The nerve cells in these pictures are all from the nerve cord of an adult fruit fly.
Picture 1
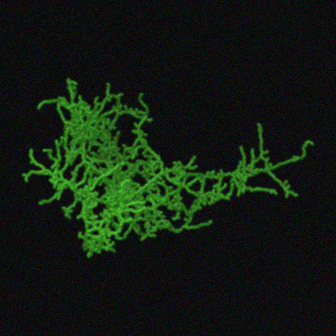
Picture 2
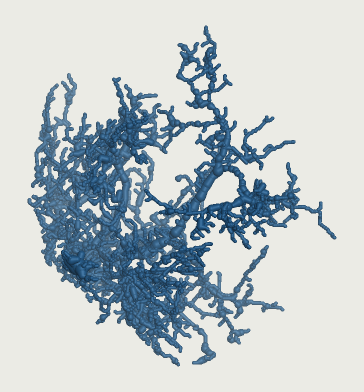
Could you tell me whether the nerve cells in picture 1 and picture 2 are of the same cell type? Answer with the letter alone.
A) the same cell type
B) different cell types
A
